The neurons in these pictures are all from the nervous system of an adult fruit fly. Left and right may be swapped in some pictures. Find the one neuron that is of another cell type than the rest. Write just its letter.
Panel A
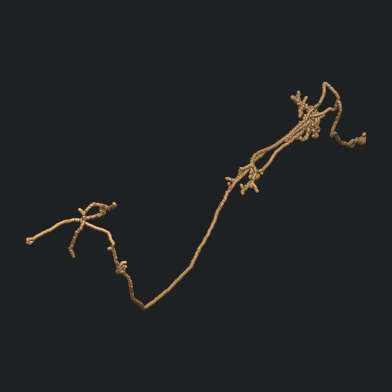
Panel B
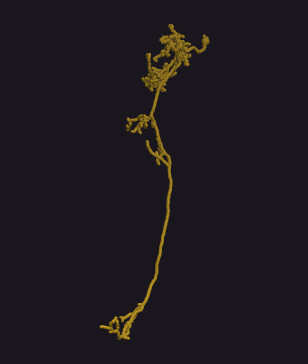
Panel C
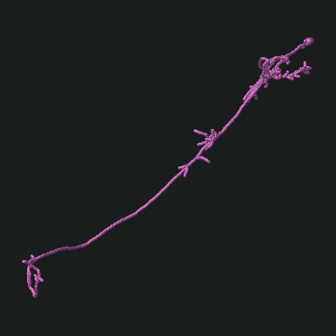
B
